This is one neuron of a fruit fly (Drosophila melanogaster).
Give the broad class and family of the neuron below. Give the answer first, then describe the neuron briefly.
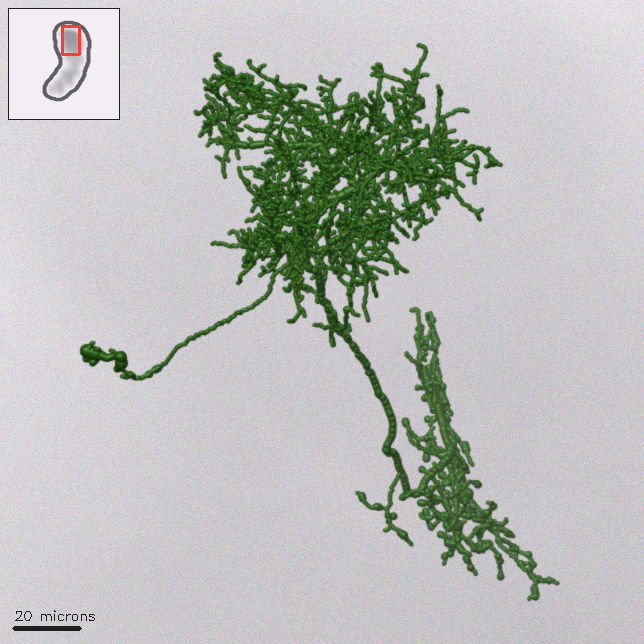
It is a central-brain intrinsic neuron. The family is hemilineage SMPpv2_ventral. The cell body is on the left of the picture. By the scale bar it is about 170 microns tall in this view. The picture shows more than a hundred branch ends.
